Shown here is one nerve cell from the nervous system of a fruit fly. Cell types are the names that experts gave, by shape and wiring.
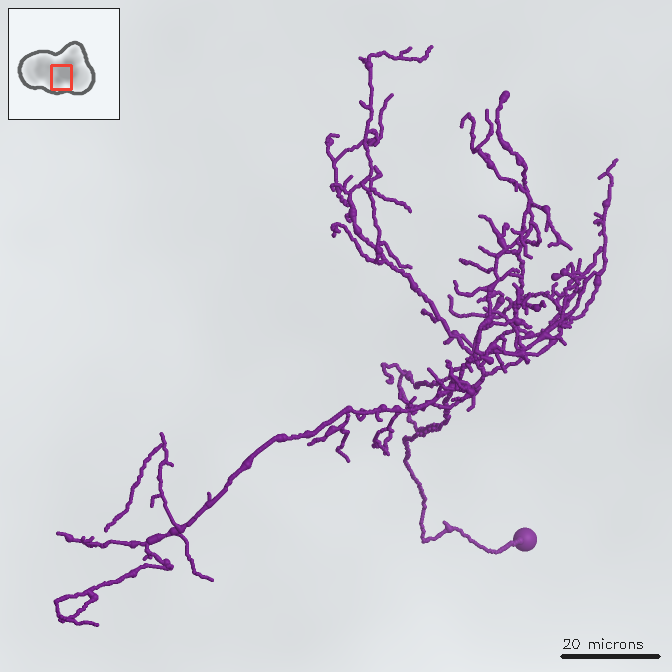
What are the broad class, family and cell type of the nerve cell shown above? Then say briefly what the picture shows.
Its broad class is central-brain intrinsic neuron. Its family is hemilineage LALa1_posterior. It is of cell type CB0640. The cell body is at the lower right of the picture. From top to bottom in the picture it spans about 120 microns. Dozens of branch ends can be seen.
